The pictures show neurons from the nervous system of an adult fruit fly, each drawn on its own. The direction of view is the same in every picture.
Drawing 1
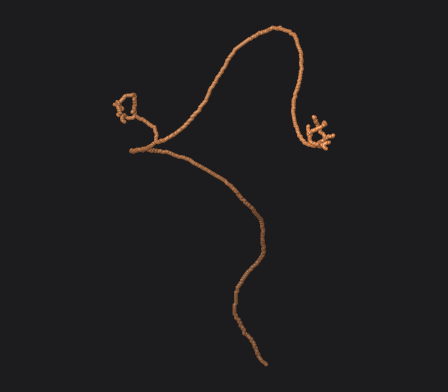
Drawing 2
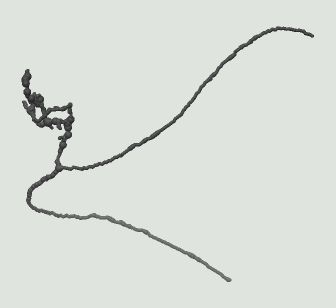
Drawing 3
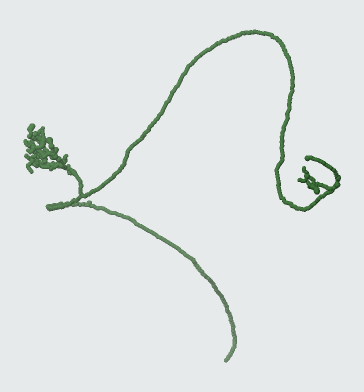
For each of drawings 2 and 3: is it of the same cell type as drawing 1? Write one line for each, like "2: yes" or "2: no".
2: no
3: yes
